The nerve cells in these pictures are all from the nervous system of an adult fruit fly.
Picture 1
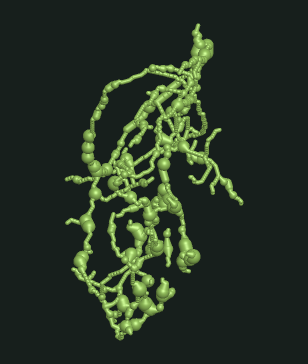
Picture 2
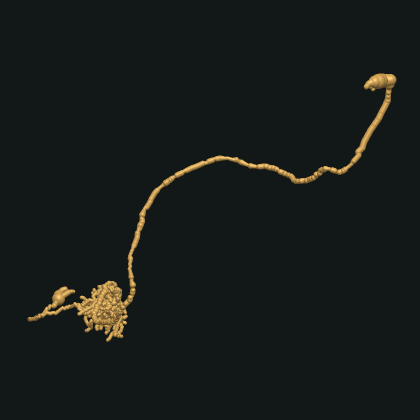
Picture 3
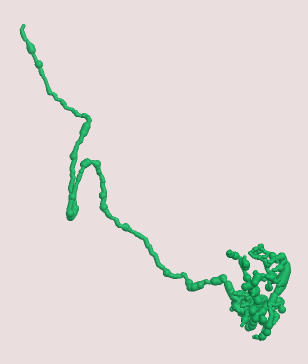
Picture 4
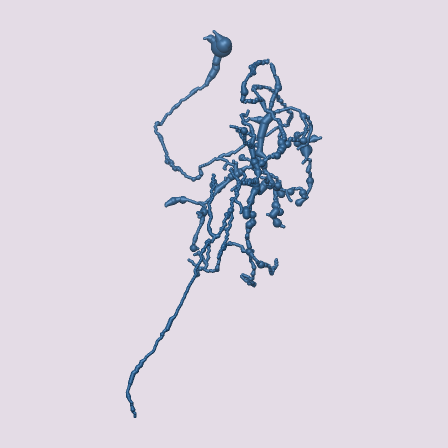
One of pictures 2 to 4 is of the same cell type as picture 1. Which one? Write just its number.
4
